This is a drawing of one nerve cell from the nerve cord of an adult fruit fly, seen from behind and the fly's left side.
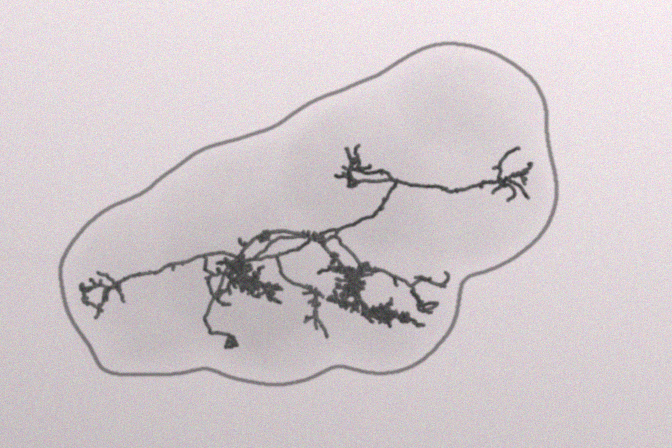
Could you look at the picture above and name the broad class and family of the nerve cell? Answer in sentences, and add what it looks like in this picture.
It is a nerve-cord intrinsic neuron. Its family is hemilineage 07B. The picture shows dozens of branch ends. In this view it is wider than it is tall.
